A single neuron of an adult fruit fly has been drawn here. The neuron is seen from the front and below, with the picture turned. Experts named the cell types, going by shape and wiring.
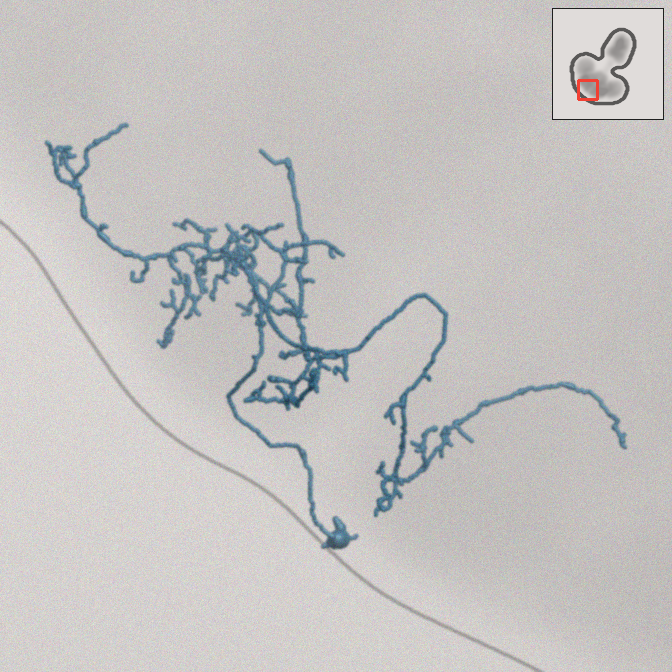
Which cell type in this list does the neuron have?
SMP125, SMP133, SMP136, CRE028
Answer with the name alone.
SMP133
